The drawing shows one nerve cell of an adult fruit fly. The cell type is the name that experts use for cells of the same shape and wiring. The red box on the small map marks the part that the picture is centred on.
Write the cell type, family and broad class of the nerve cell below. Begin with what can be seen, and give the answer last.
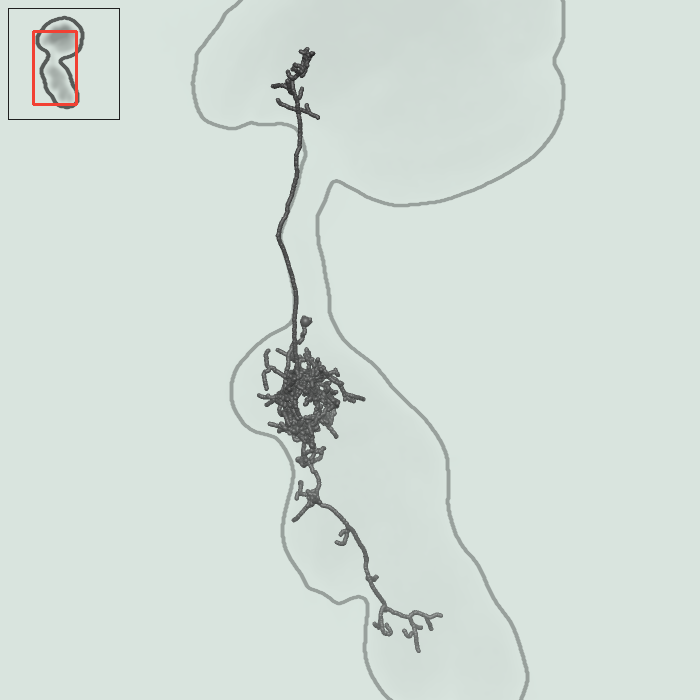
The cell body can be seen in the middle of the picture. The picture shows dozens of branch ends. Its cell type is AN09A007. Its family is hemilineage 09A. It is an ascending neuron.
